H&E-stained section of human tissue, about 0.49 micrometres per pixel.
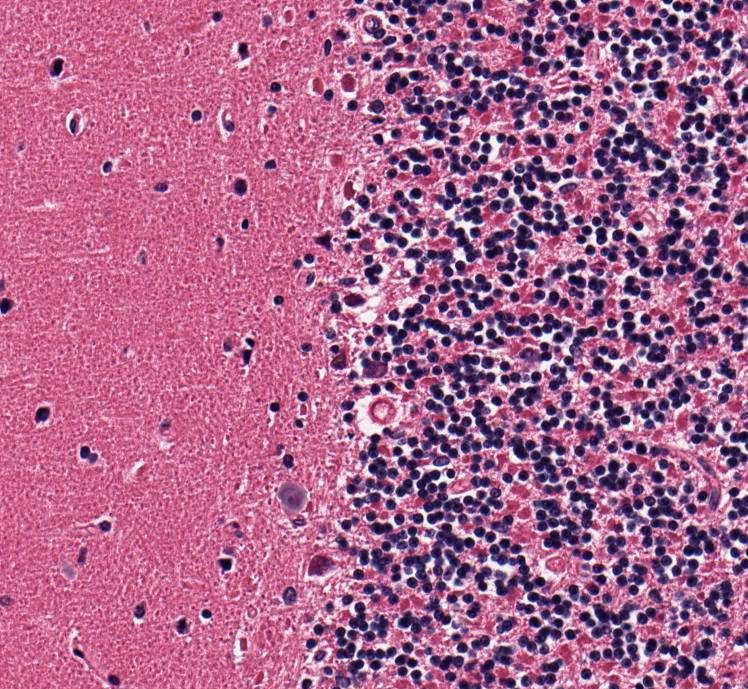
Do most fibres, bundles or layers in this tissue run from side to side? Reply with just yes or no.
No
